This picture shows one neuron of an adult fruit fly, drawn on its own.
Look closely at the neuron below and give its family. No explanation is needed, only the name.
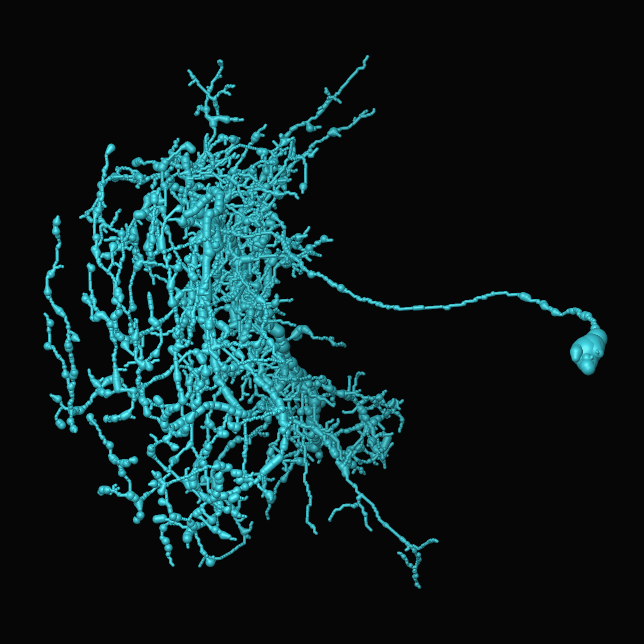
LoVC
